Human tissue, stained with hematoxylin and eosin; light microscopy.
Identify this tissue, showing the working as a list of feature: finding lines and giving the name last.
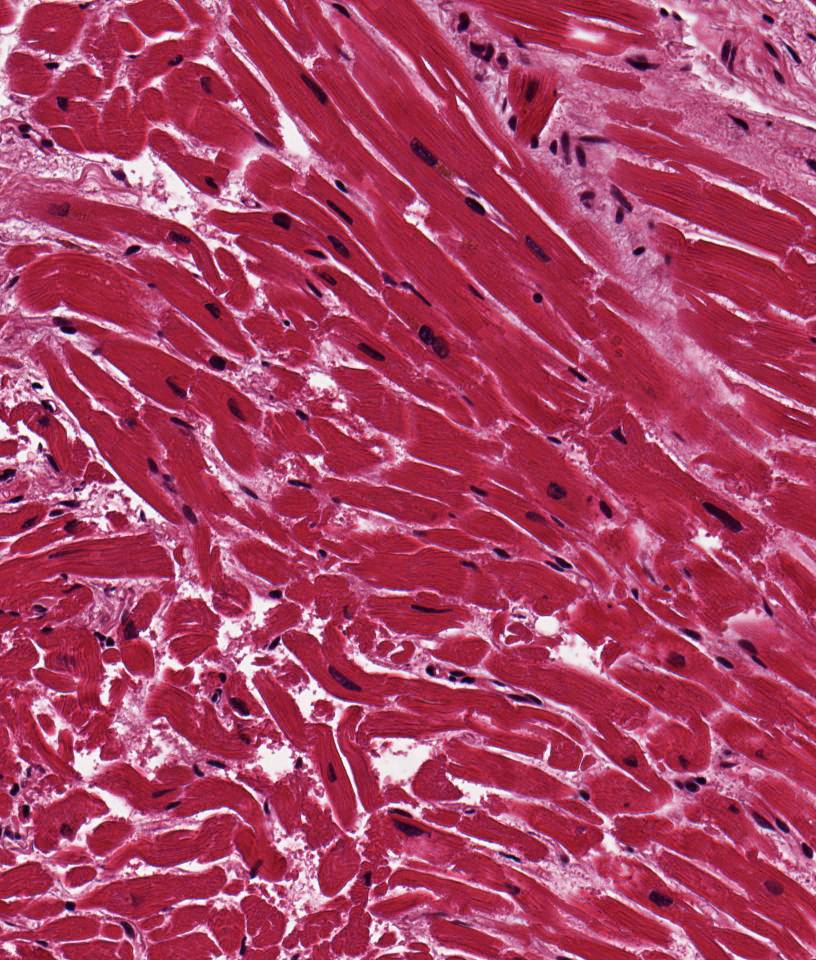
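Branching: fibres branch and join neighbours, not separate parallel cylinders
Plane: cut across or obliquely in the lower left, giving rounded profiles
Fat: no fat cells anywhere in the field
Clefts: narrow, white, between many fibres, most marked lower left
Name: left ventricle of the heart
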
